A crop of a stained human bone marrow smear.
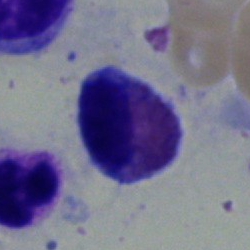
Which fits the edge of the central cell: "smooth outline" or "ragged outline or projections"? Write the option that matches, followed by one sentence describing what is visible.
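Smooth outline. The cell has a smooth oval outline without notches.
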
